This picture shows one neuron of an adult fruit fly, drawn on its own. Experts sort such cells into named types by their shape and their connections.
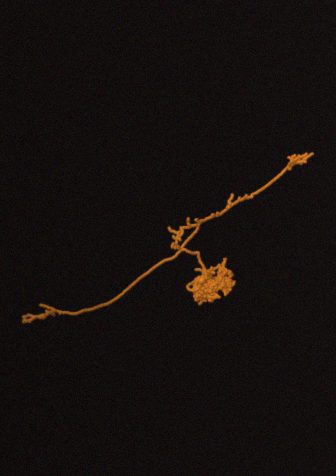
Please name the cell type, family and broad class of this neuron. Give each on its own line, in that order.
AN07B013
hemilineage 07B
ascending neuron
